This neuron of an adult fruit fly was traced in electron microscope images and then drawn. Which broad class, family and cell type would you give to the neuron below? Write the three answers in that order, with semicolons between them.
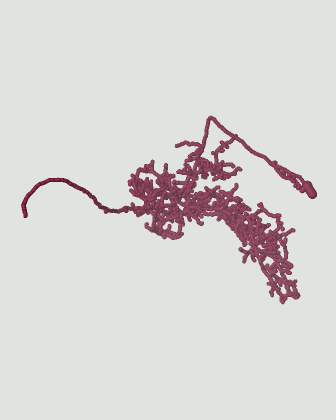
motor neuron of the brain; hemilineage LB12; GNG283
